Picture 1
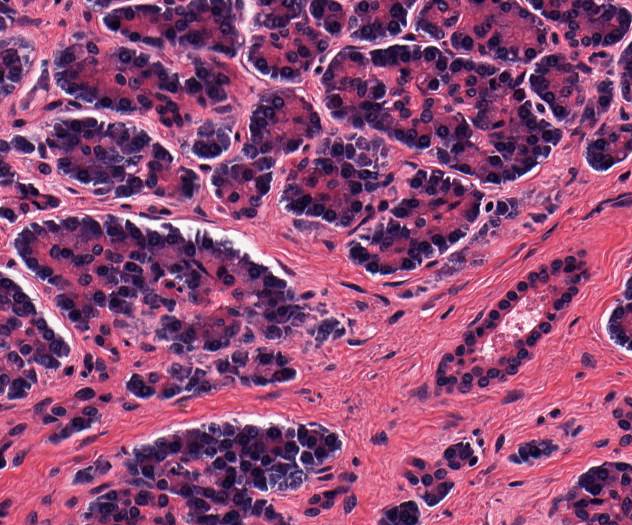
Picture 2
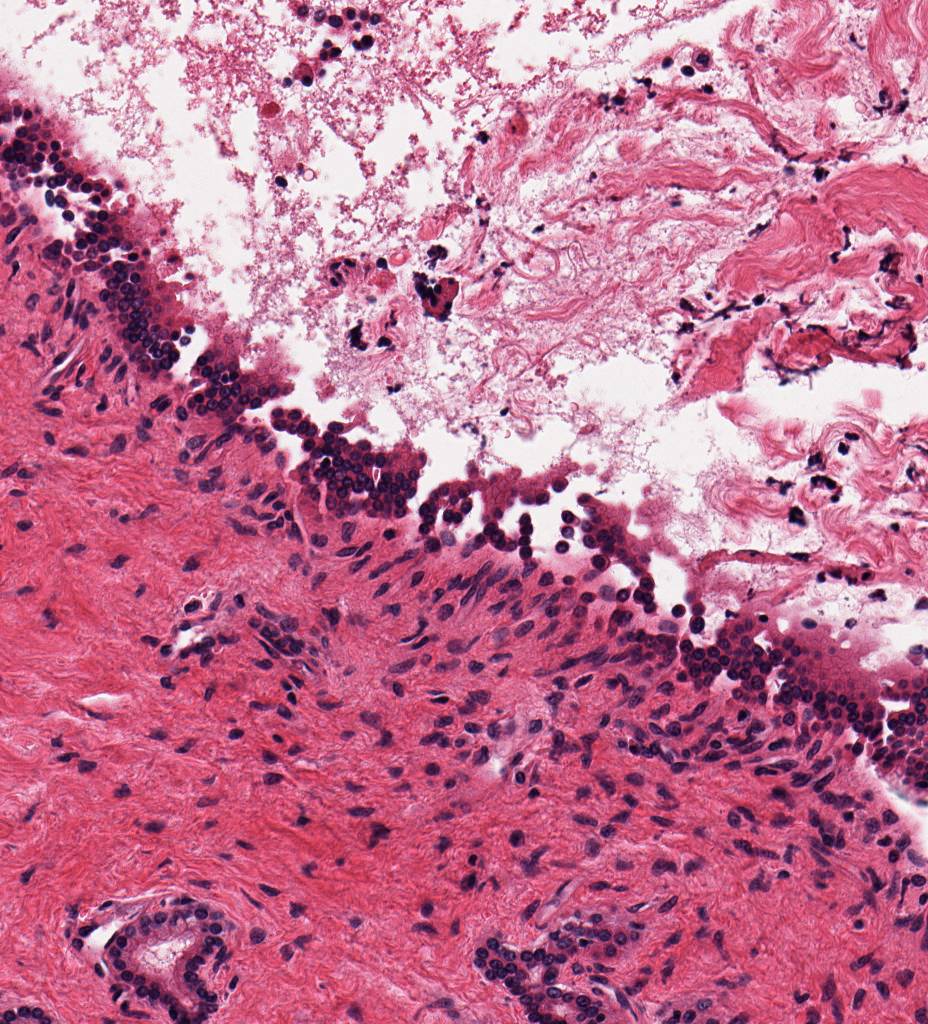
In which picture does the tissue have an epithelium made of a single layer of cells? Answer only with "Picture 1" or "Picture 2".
Picture 1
